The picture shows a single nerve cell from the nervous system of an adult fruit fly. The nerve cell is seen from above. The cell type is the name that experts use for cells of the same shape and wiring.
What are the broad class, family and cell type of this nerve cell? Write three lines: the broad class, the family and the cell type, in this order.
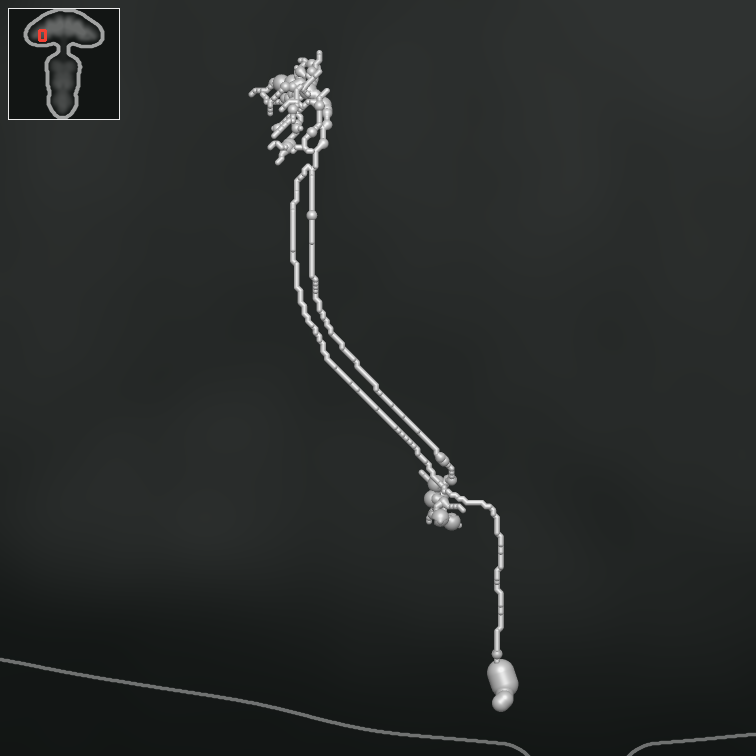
optic-lobe intrinsic neuron
T
T4a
